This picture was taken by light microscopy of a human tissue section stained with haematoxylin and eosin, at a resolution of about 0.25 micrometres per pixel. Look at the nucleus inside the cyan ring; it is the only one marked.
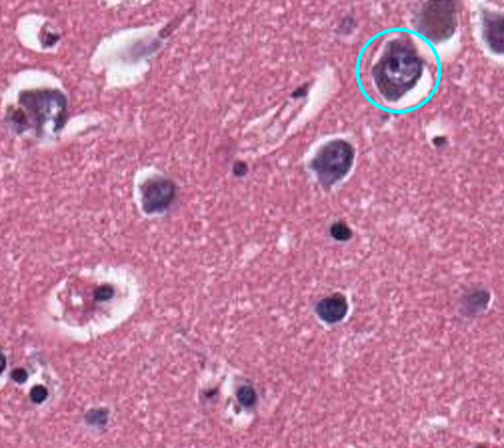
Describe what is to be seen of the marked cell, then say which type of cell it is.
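The cell body is rounded to polygonal and sits within a clear white space that is widest along its lower right side. Its cytoplasm is dark purple, much darker than the surrounding pink background, and looks fairly even in texture. The nucleus lies near the middle of the cell body and is roundish, with a paler, mottled interior around a dark central dot. Another cell body, also surrounded by a clear space, lies just above and to its right. Type of cell: neuron.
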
